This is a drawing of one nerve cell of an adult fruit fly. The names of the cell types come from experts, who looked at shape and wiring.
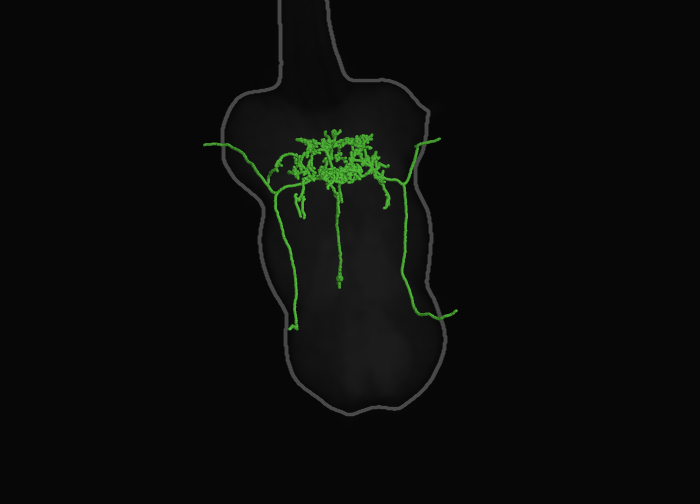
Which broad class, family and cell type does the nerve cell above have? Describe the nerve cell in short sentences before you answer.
It lies in the nerve cord. In this view it is wider than it is tall. Its broad class is efferent neuron of the nerve cord. Its family is hemilineage 00B. It is of cell type EN00B011.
